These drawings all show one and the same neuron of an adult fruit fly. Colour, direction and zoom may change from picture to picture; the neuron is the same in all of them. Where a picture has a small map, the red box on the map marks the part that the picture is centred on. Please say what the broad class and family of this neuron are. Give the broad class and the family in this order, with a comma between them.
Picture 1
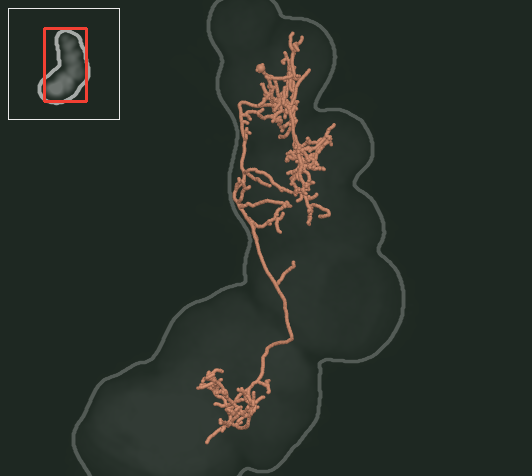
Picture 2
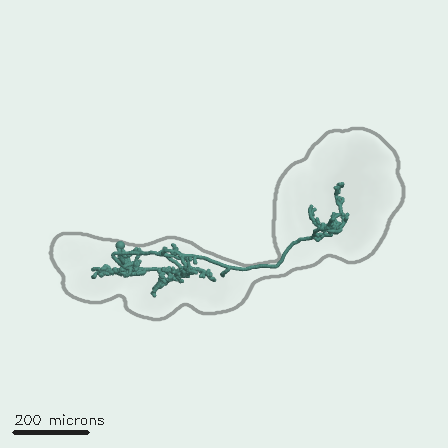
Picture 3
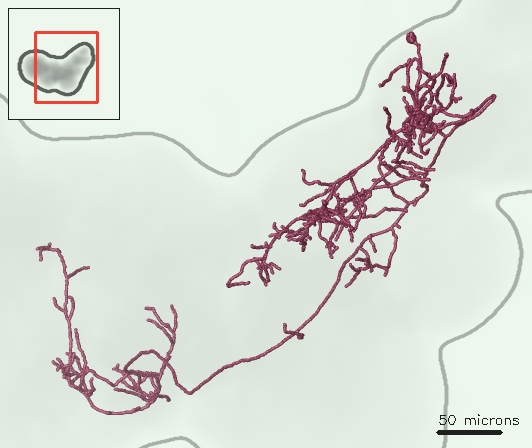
ascending neuron, hemilineage 19B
